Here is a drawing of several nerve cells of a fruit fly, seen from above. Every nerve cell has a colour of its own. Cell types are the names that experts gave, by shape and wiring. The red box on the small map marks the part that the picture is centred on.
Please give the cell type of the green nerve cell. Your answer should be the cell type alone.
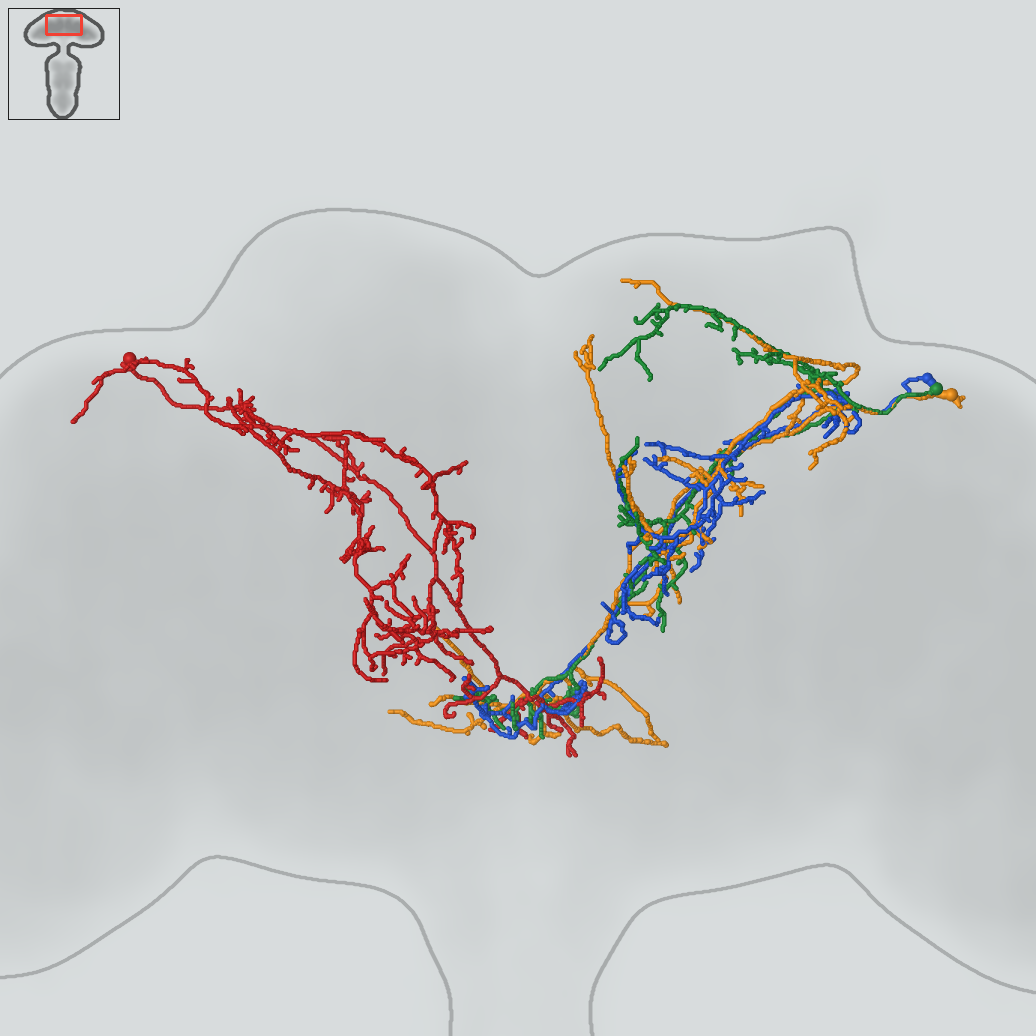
SMP021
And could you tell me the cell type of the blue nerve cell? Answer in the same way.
SMP019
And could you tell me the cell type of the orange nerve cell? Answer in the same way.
SMP020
